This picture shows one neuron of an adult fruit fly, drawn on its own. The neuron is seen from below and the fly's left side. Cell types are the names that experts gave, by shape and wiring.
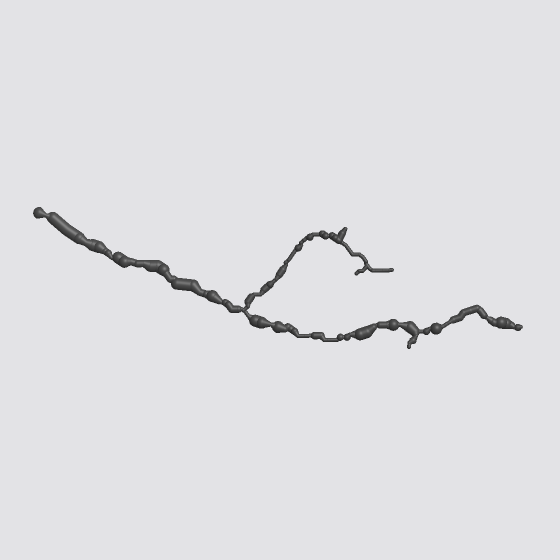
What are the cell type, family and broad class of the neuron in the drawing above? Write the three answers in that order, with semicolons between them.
JO-B1_a; class mechanosensory; sensory neuron entering the brain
